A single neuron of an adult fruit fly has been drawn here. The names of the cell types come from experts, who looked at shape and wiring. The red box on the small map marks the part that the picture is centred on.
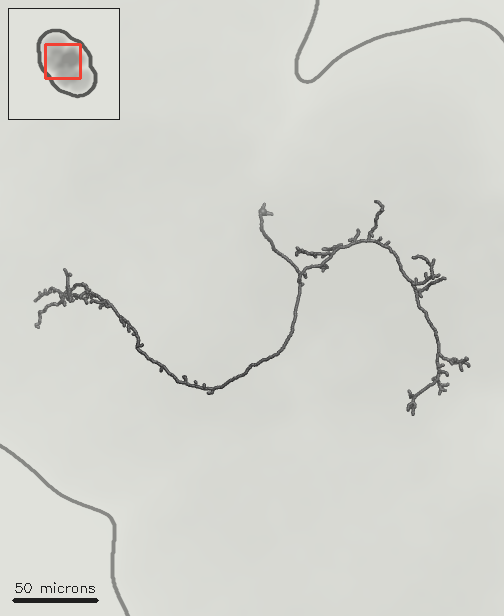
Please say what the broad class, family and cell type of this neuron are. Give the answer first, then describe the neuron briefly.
It is a central-brain intrinsic neuron. The family is hemilineage VESa2. The cell type is CB4190. From left to right in the picture it spans about 250 microns. As drawn here it is wider than it is tall.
